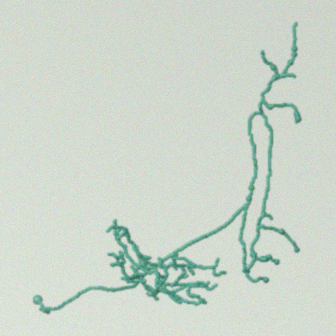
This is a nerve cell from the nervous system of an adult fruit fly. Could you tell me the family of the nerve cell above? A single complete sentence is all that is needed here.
Family class CX is where this nerve cell is grouped.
